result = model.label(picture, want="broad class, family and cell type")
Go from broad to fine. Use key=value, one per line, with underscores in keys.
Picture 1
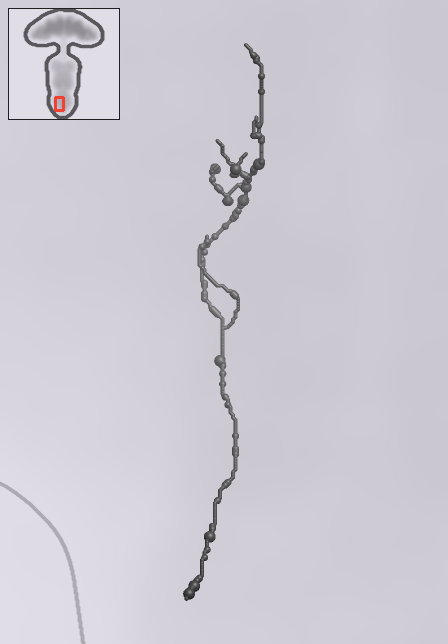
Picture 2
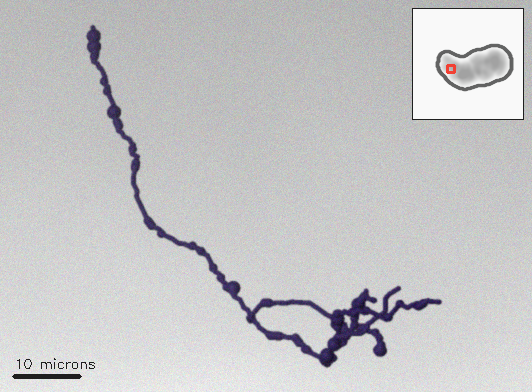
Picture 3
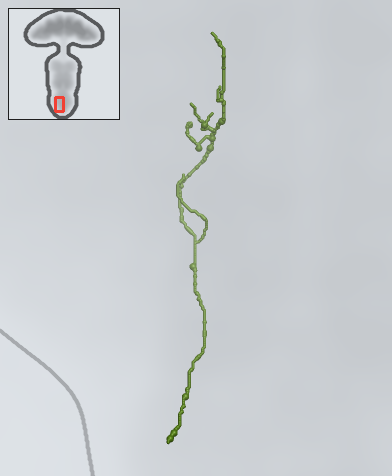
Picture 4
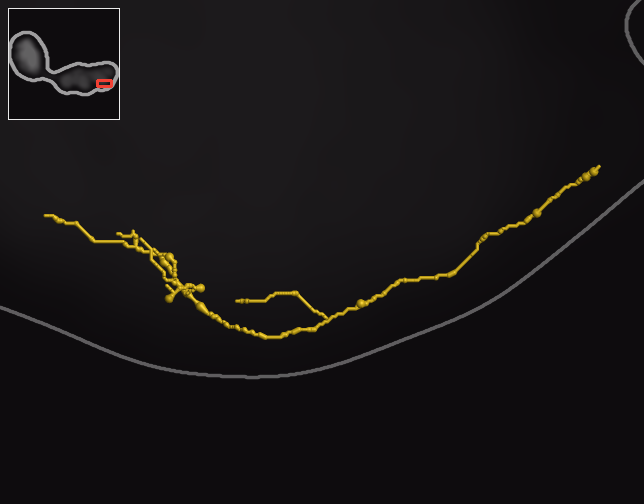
broad_class=sensory neuron entering the nerve cord
family=class mechanosensory tactile
cell_type=SNta29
